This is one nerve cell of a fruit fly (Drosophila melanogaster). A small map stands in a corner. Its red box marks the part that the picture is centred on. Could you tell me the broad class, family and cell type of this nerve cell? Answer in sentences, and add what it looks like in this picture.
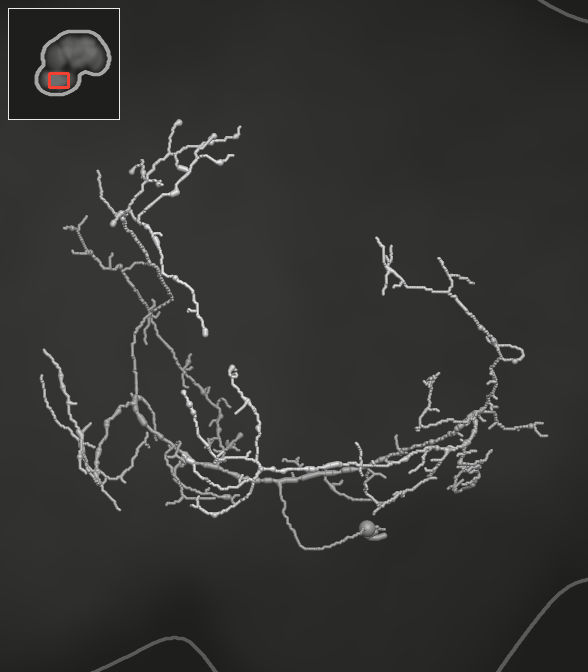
It is a nerve-cord intrinsic neuron. The family is hemilineage 04B. The cell type is IN04B101. The cell body is at the bottom of the picture. Dozens of branch ends can be seen.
